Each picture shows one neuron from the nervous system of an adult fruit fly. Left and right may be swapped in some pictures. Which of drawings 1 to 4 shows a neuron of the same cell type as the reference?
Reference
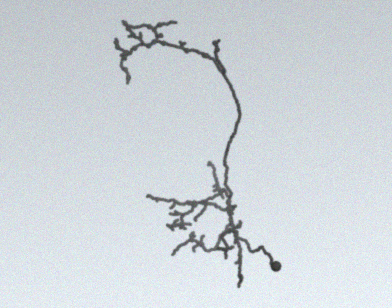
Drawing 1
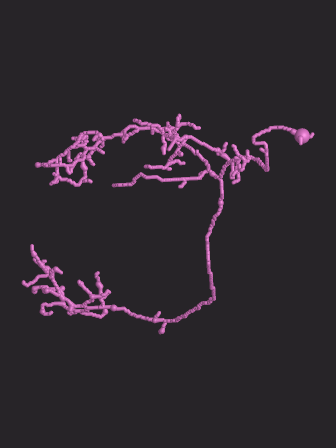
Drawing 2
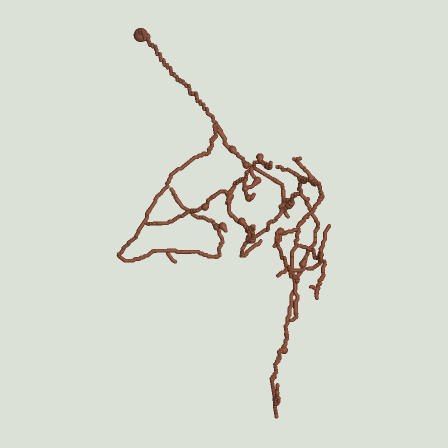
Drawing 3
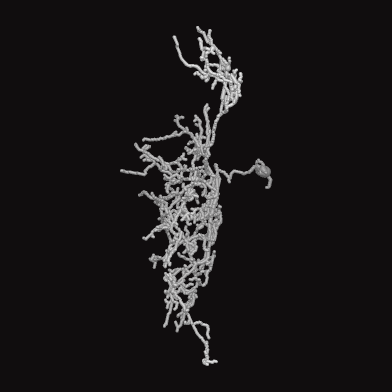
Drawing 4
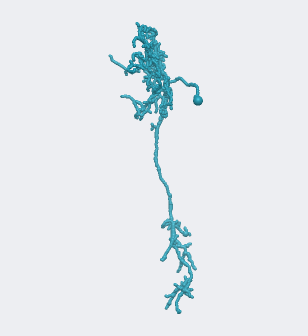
Drawing 1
